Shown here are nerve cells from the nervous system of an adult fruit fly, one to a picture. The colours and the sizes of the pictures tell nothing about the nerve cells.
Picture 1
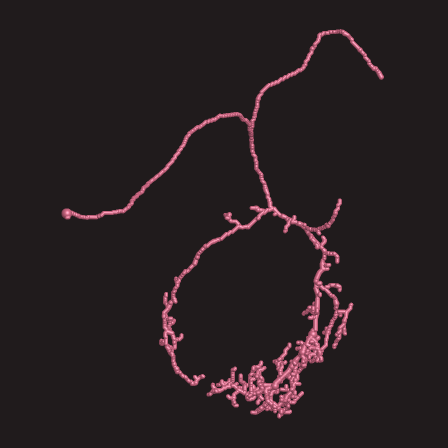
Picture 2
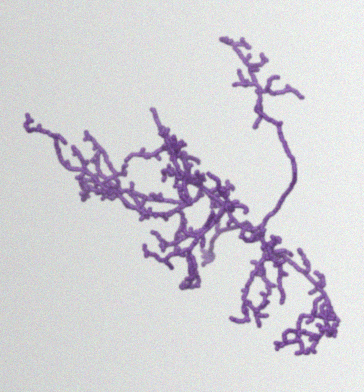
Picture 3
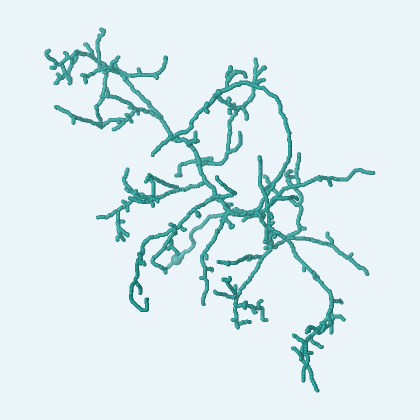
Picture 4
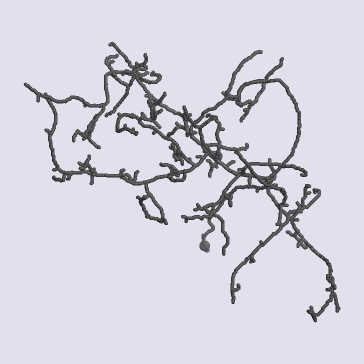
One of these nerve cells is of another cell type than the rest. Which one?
Picture 1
